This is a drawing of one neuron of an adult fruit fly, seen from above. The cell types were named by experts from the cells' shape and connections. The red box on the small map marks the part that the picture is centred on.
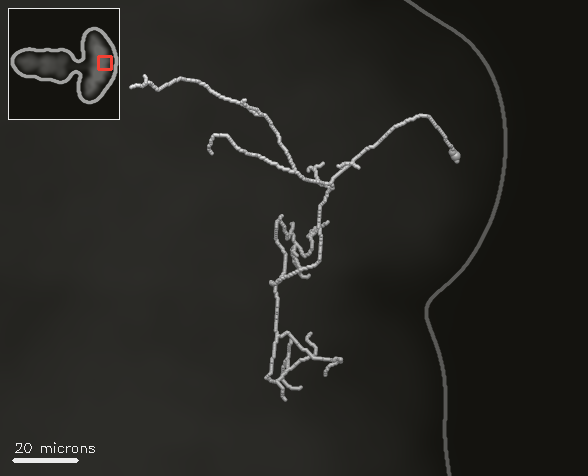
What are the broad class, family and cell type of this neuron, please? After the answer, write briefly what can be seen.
It is a central-brain intrinsic neuron. Its family is called class DAN. Its cell type is PAM03. It is in the brain and does not reach the nerve cord. By the scale bar it is about 110 microns wide in this view.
